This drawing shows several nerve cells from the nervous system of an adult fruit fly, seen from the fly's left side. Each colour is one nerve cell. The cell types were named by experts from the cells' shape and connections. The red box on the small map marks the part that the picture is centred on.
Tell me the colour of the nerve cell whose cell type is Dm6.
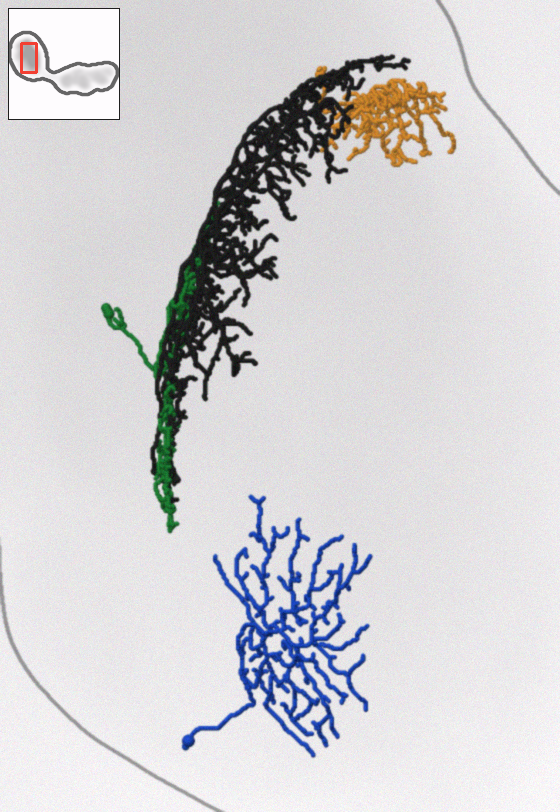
black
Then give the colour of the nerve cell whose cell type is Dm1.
green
